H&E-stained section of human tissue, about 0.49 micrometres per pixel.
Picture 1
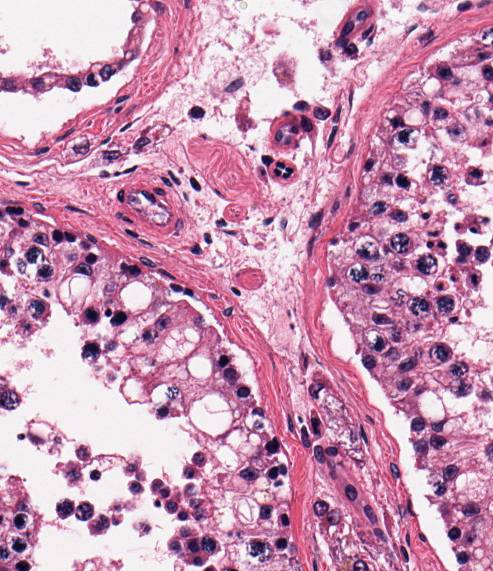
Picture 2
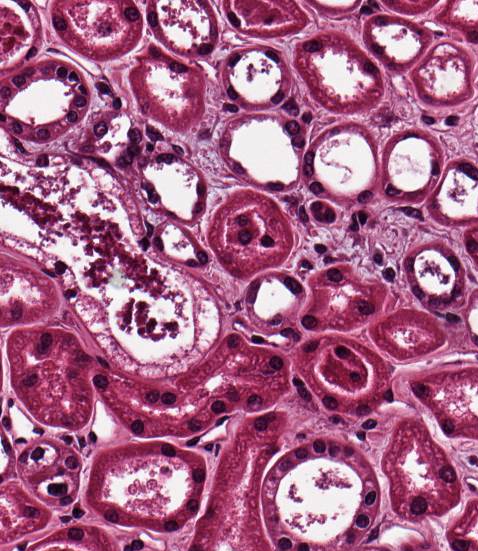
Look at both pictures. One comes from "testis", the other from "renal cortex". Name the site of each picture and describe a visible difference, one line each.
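Picture 1 – testis. The tubules are filled with several layers of cells with round nuclei, many of them large with coarse clumped chromatin, most evident in the right tubule.
Picture 2 – renal cortex. Each tubule is lined by a single layer of cuboidal epithelial cells.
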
